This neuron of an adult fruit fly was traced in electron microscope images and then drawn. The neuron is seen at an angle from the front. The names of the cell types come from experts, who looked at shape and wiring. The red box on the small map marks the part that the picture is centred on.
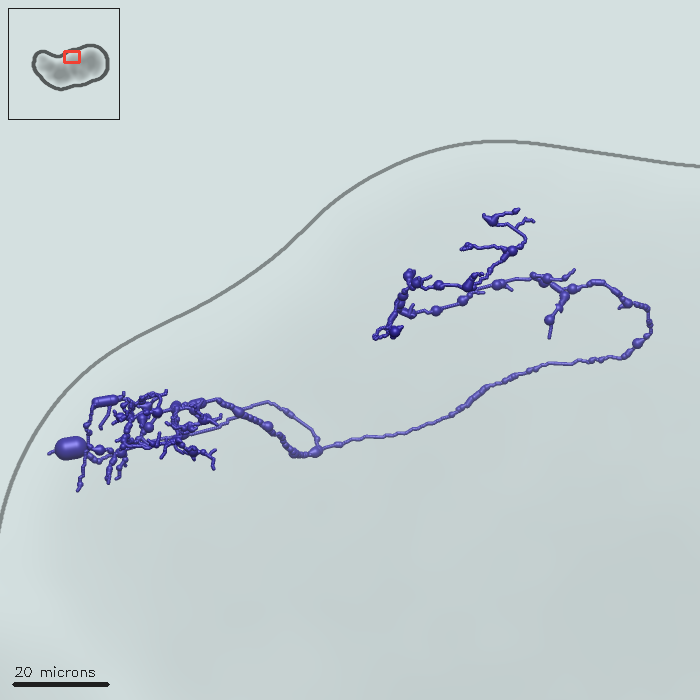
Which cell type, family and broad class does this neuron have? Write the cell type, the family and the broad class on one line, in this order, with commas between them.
LHPV5d1, hemilineage DL2_dorsal, central-brain intrinsic neuron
